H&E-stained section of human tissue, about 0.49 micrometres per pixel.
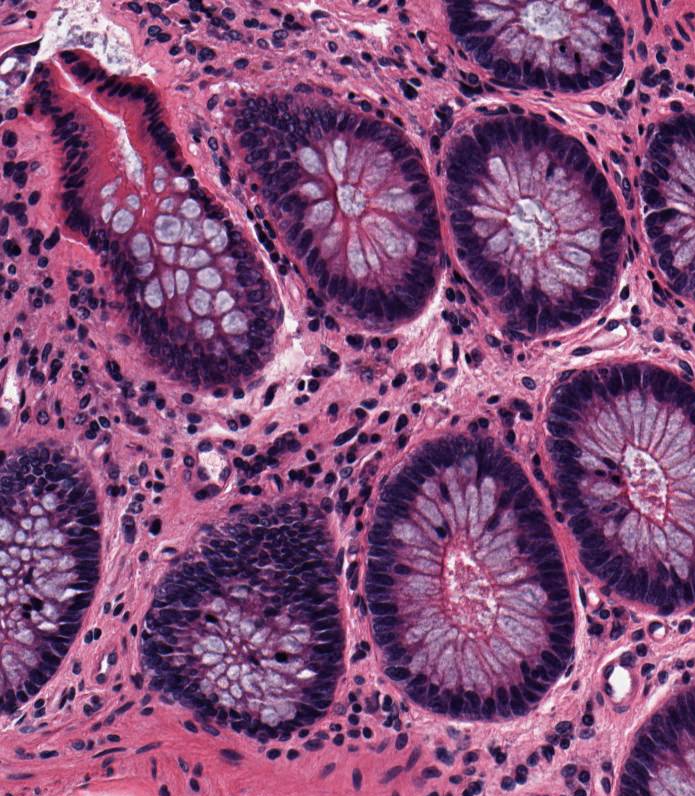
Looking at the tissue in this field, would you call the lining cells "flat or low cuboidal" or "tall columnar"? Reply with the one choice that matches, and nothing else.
Tall columnar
